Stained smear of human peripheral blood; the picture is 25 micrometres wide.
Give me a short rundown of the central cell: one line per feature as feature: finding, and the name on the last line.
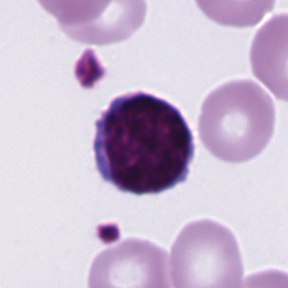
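Outline: round, about 9 micrometres across
Nucleus: fills almost the whole cell
Chromatin: dark and densely condensed
Cytoplasm: thin crescent along the left edge
Kind: typical lymphocyte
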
